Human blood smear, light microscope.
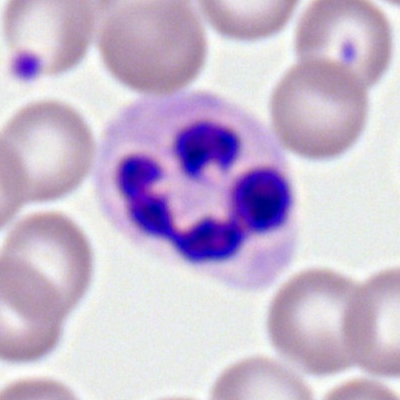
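Segmented neutrophil at the centre of this smear; its nuclear lobes, I notice, sit in a ring around a pale central area. The chromatin looks dense, dark purple and clumped. There is plenty of cytoplasm, pale pinkish-lilac. Its granules are only faint and fine; I see no large coarse ones.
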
